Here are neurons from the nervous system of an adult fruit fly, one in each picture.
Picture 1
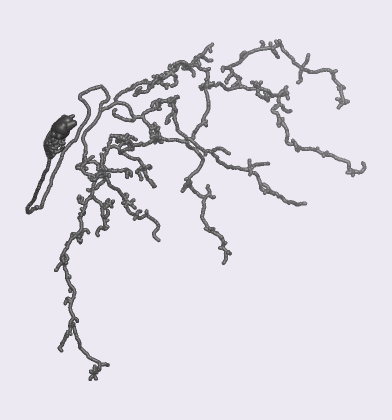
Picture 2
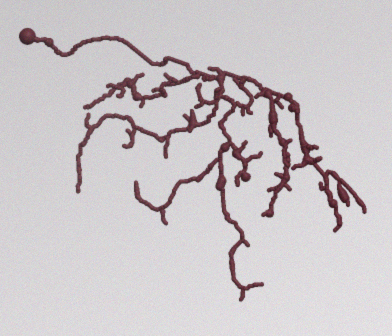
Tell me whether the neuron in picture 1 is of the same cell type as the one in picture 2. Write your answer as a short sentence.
They are of the same cell type.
